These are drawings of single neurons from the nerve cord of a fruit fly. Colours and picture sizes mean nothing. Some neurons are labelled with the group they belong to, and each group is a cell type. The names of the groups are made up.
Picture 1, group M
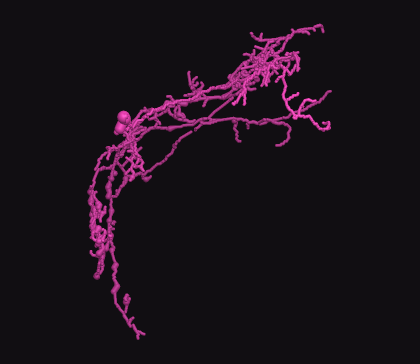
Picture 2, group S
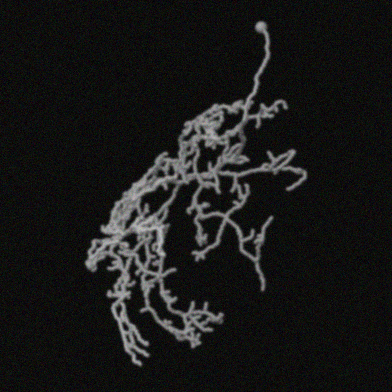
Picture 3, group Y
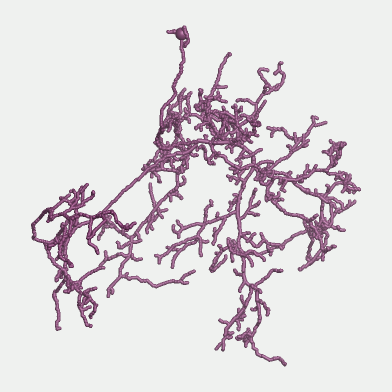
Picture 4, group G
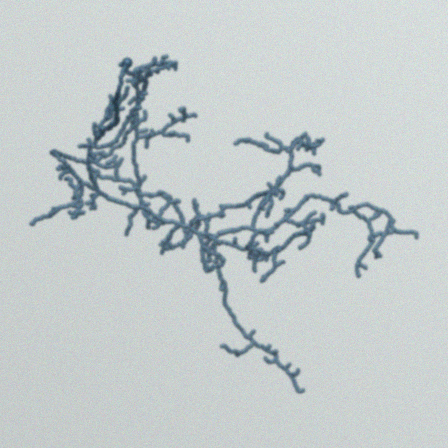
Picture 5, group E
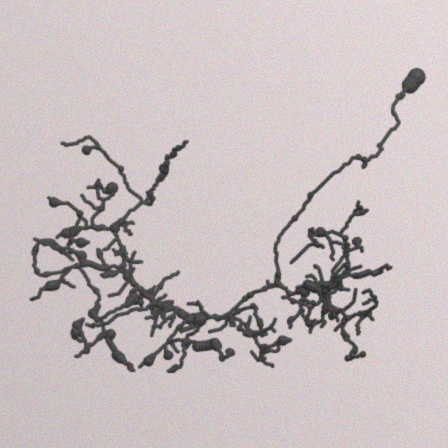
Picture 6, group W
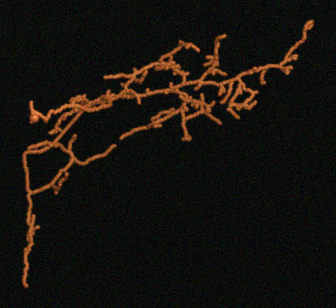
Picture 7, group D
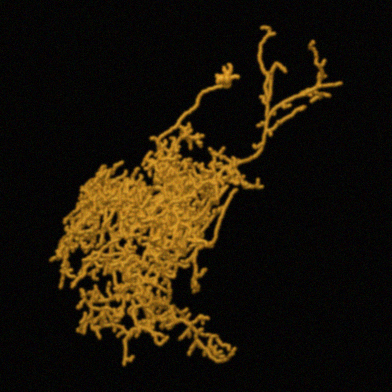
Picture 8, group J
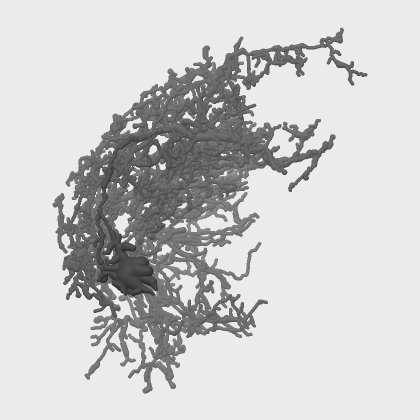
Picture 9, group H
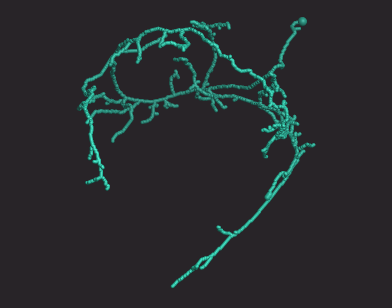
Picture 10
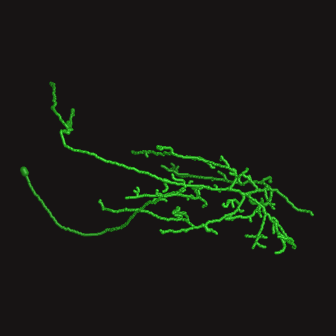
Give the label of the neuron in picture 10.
group W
